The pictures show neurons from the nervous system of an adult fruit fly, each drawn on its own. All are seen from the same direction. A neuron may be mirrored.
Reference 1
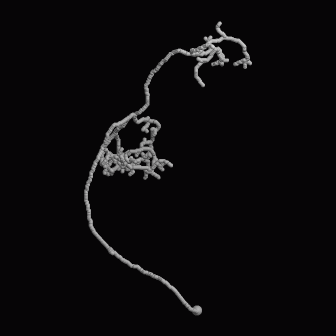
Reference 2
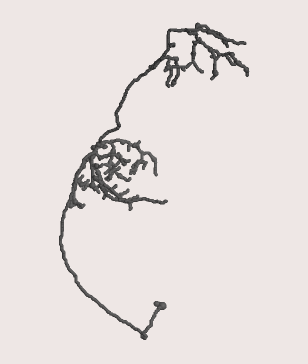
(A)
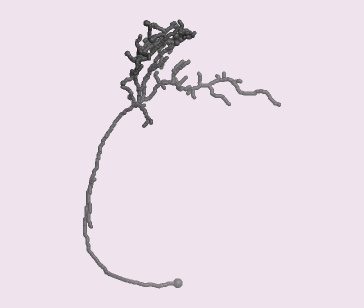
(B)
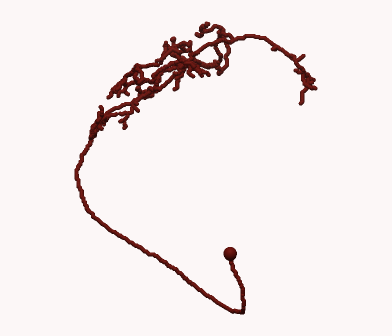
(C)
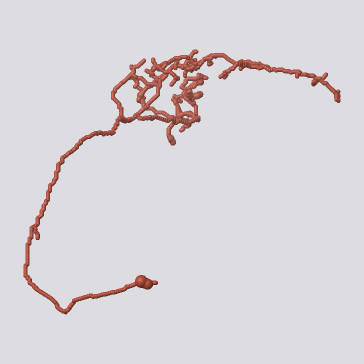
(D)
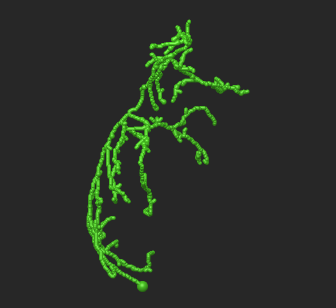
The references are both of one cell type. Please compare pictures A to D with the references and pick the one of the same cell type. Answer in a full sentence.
Picture B shows a neuron of the same cell type.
